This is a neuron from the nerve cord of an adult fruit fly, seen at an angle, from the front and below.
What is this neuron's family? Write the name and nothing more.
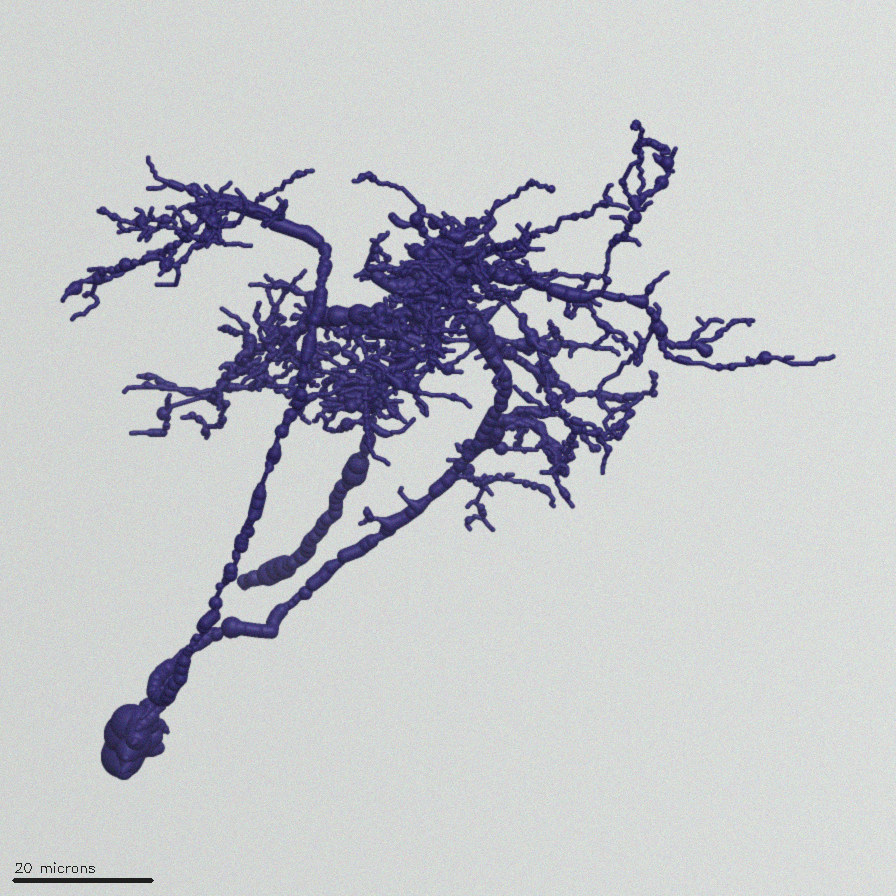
hemilineage 03B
